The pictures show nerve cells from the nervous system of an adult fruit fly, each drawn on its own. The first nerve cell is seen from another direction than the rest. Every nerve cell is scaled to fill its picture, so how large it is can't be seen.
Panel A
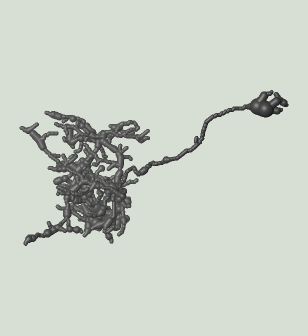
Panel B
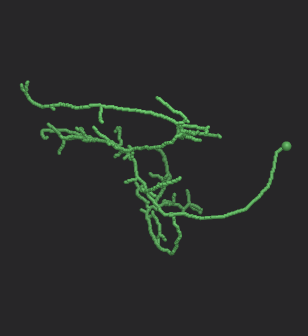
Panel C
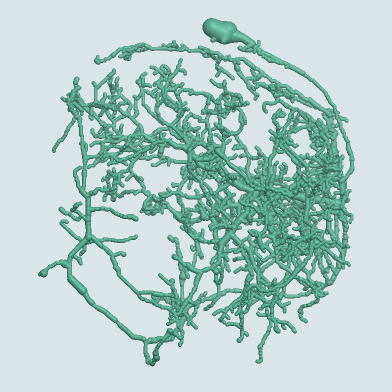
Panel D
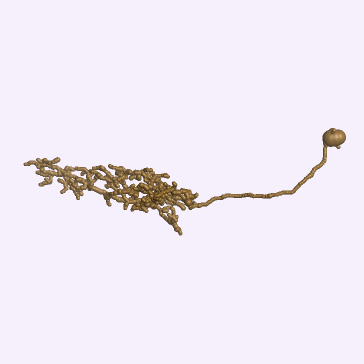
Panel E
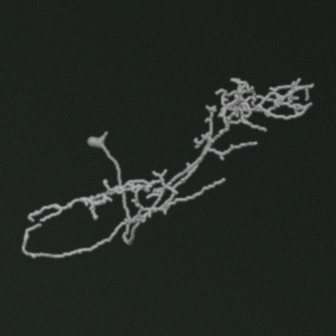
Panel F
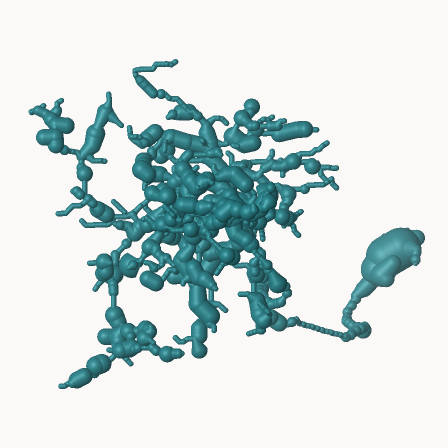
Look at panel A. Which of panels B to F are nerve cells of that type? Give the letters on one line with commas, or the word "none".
D, F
